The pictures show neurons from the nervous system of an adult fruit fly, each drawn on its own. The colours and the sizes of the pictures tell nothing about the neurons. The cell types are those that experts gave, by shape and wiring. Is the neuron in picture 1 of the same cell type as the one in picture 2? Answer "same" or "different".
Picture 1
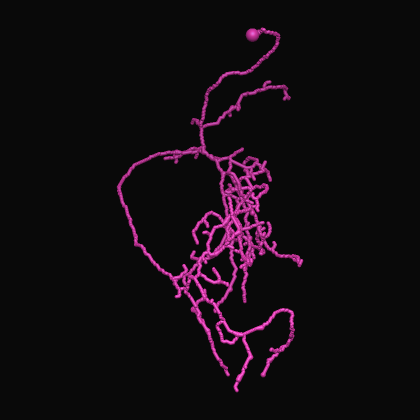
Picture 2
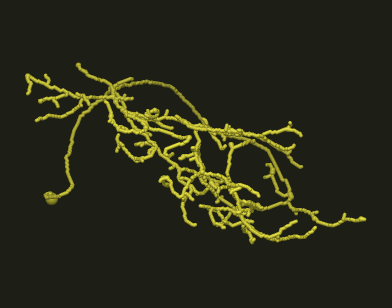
same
